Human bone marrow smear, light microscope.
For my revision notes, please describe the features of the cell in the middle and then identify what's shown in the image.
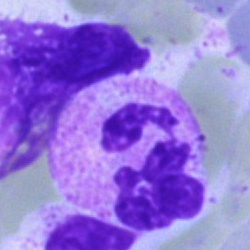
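The cell has a round, smooth outline. Its nucleus, lying in the right half of the cell, is divided into several separate lobes. The chromatin is dark purple and coarsely clumped. The cell is a segmented neutrophil.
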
